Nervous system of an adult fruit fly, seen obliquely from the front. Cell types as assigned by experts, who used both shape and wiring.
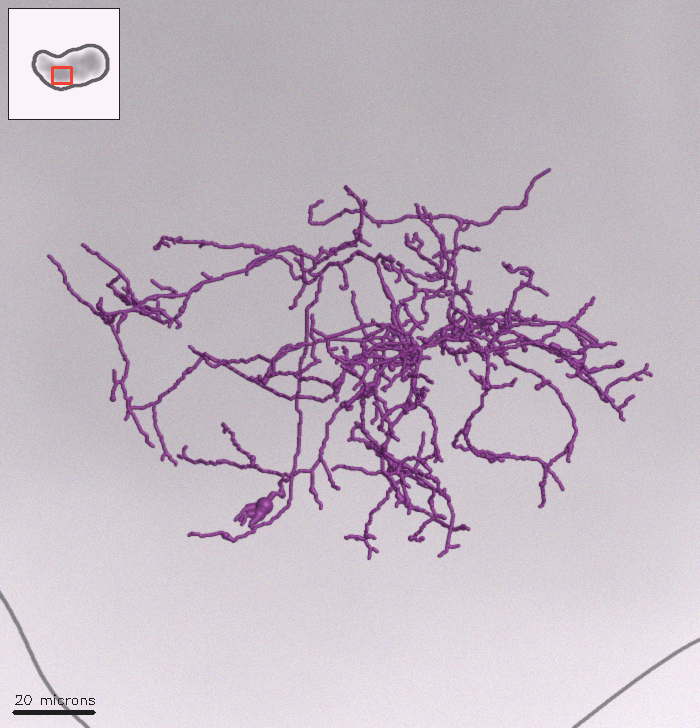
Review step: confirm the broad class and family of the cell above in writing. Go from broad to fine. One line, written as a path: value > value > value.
nerve-cord intrinsic neuron > hemilineage 00A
